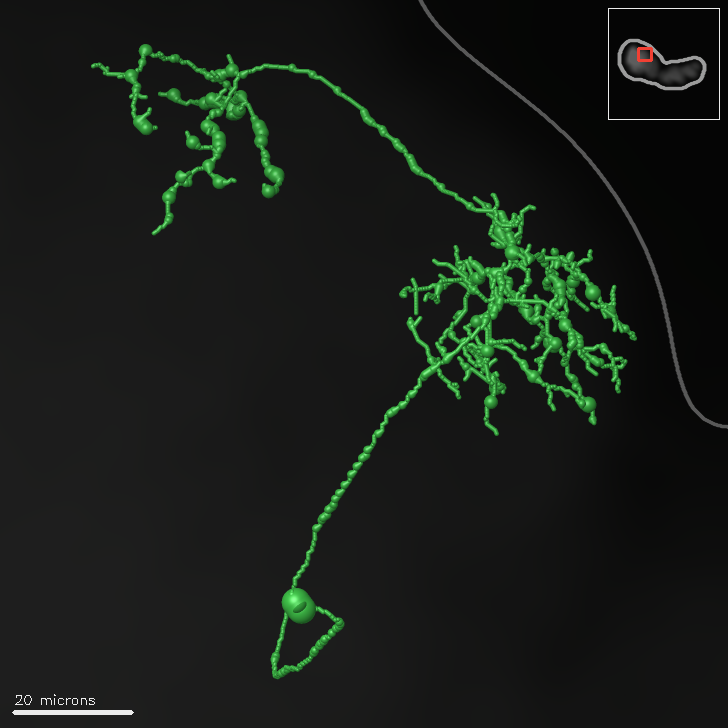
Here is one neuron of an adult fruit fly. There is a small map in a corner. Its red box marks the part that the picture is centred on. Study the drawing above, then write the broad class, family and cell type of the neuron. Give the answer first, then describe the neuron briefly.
This is a central-brain intrinsic neuron. The family is hemilineage VPNl&d1_dorsal. The cell type is CB2823. Its cell body lies at the bottom of the picture. From top to bottom in the picture it spans about 110 microns. The picture shows dozens of branch ends.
